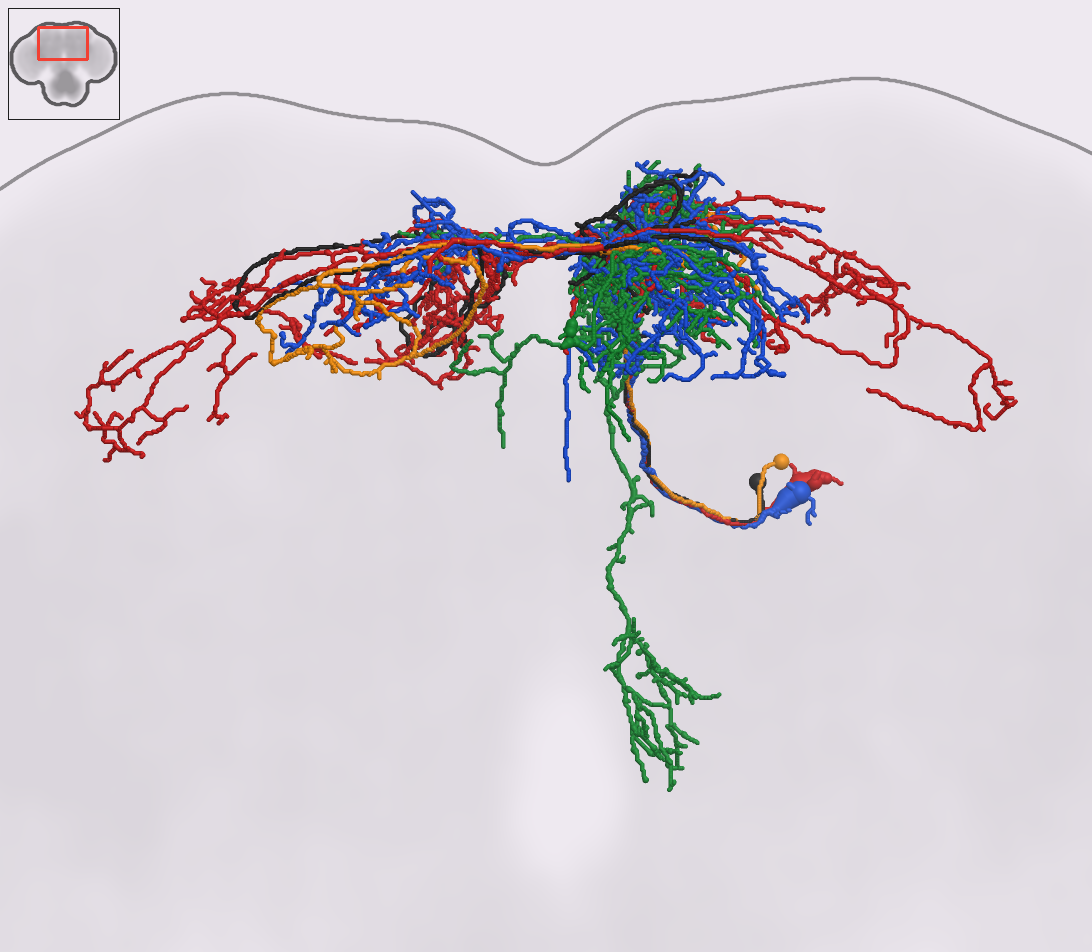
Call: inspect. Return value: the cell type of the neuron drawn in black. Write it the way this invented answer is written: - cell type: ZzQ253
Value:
- cell type: SMP590_a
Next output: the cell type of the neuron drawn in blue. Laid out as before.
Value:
- cell type: SMP589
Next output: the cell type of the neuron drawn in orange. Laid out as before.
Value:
- cell type: SMP590_b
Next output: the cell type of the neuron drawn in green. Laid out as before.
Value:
- cell type: SMP079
